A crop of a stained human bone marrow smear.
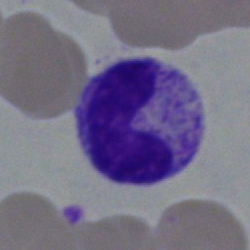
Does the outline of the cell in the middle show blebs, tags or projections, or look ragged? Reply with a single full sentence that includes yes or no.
No, the border of this cell is smooth instead of ragged.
